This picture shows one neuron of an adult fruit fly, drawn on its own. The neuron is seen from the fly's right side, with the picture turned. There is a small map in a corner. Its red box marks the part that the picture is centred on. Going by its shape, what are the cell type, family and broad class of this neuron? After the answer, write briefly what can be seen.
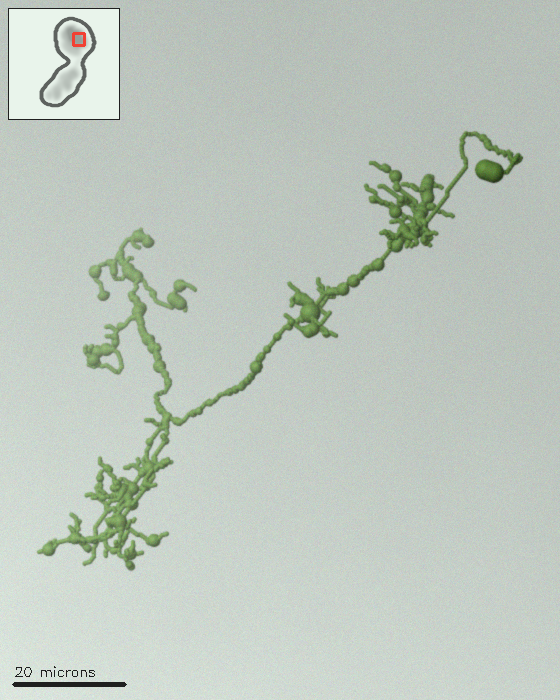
It is of cell type TmY4. The family is TmY. This is an optic-lobe intrinsic neuron. Its cell body lies at the upper right of the picture. By the scale bar it is about 90 microns wide in this view. The picture shows dozens of branch ends.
